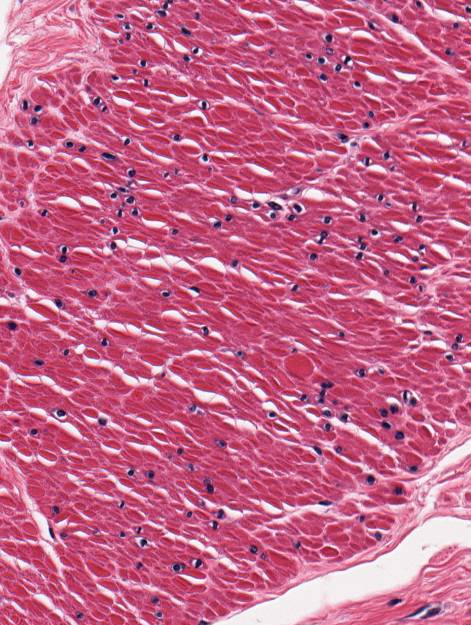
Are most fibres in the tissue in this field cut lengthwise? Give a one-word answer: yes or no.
No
